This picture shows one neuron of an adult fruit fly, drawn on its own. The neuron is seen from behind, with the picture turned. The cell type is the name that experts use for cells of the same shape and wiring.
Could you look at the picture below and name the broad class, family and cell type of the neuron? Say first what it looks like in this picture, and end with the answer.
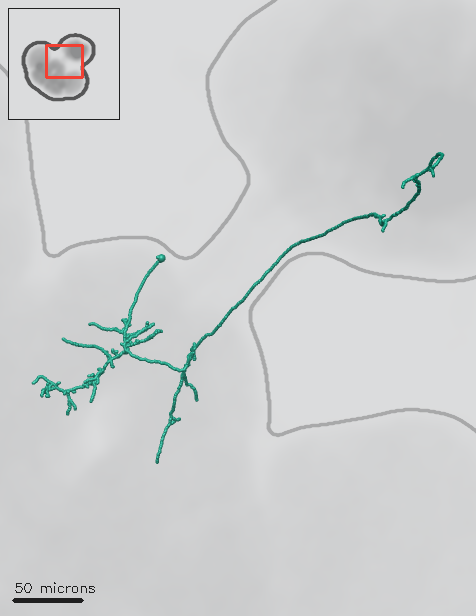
From left to right in the picture it spans about 300 microns. In this view it is wider than it is tall. It is a descending neuron. Its family is hemilineage LB6. It is of cell type DNg18_b.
